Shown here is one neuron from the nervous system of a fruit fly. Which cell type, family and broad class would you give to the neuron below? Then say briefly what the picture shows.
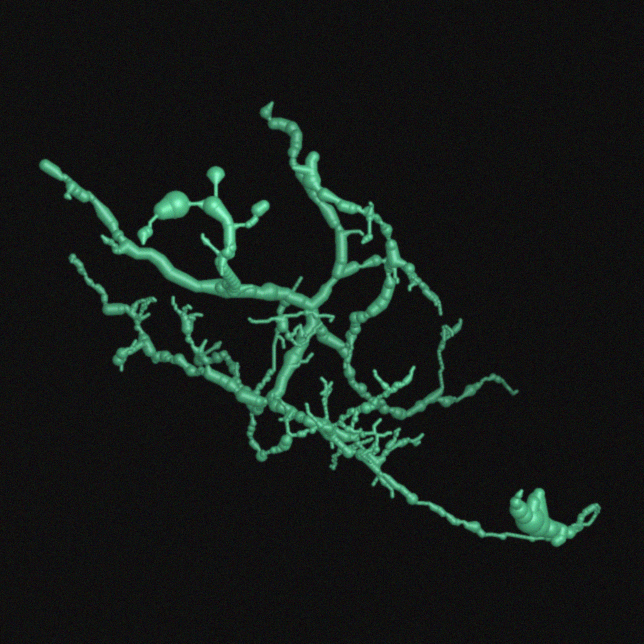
It is of cell type IN13B033. The family is hemilineage 13B. This is a nerve-cord intrinsic neuron. Dozens of branch ends can be seen. As drawn here it is wider than it is tall.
